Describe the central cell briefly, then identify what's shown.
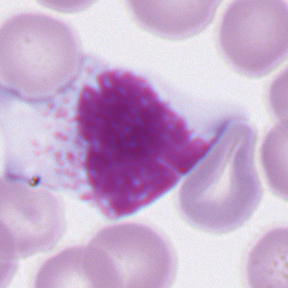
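Left border: ragged and indistinct, not a smooth line. Nucleus: no nucleoli visible. Granules sparse; much of the cytoplasm clear. Small dark brown speck at the lower left edge of the cytoplasm. Name: large granular lymphocyte.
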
